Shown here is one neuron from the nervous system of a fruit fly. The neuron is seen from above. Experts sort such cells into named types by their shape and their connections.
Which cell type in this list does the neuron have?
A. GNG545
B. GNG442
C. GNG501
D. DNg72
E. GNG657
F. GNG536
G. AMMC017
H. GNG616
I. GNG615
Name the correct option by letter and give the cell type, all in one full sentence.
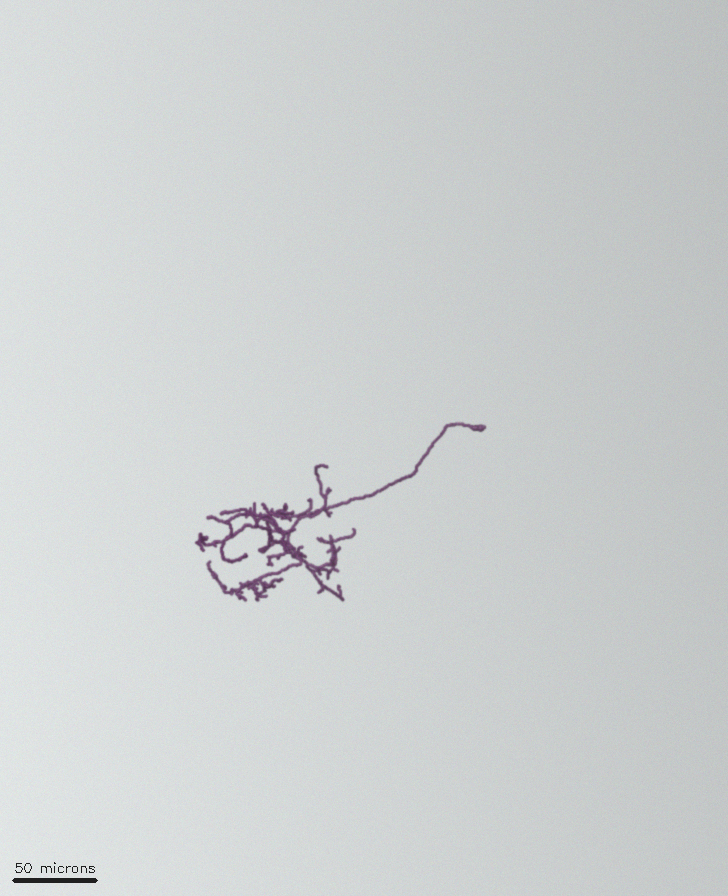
The neuron is an instance of GNG657, the cell type listed under option E.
